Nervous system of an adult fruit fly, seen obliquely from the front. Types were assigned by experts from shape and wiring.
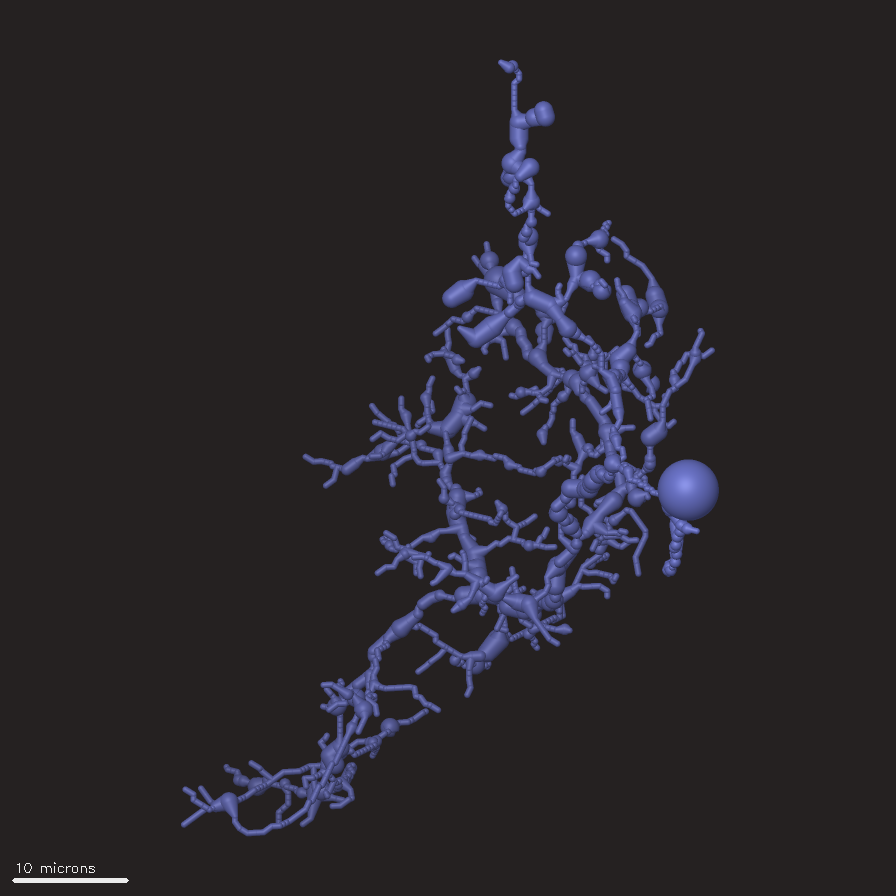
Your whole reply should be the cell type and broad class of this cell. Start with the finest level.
CB1206; central-brain intrinsic neuron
